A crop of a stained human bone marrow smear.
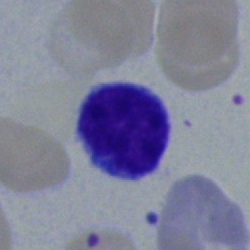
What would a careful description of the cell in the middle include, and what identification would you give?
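Seen here is a cell with a roughly round, smooth outline. Its chromatin is dark purple and coarsely clumped. Cytoplasm is scant, visible only as a thin sliver at the edge. At the lower left, that small sliver of cytoplasm is blue. The cell is a lymphocyte.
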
